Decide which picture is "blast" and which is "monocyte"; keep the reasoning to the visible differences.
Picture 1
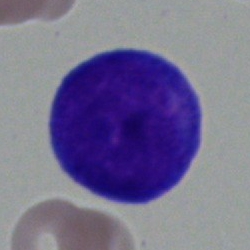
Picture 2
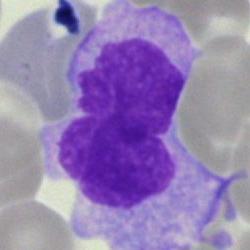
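Picture 1 shows a blast, and picture 2 shows a monocyte. The blast is nearly round, and its nucleus fills almost the entire cell without a distinct rim of paler cytoplasm; the nucleus stains deep blue-violet throughout. The monocyte, by contrast, is surrounded by abundant pale blue-violet cytoplasm.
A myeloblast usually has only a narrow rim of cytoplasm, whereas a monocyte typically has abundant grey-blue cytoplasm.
The outlines also differ: the monocyte's edge is irregular, with angular bulges instead of a smooth round contour, and a thin tail of cytoplasm runs out from its lower right edge. Its chromatin is fine and lacy rather than coarsely clumped. In the blast, neither granules nor vacuoles are visible.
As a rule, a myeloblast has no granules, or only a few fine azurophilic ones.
A small dark purple fragment lies just outside the monocyte near its top left.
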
